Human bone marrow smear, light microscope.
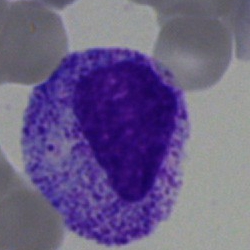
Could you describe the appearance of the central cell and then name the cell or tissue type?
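Quick look: the nucleus is off-centre, toward the upper right, and its chromatin is dark purple and densely stained throughout. Numerous dark purple granules are scattered across the cytoplasm, though there's a paler, less granular patch just left of the nucleus. That's a myelocyte.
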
